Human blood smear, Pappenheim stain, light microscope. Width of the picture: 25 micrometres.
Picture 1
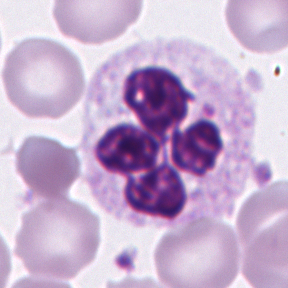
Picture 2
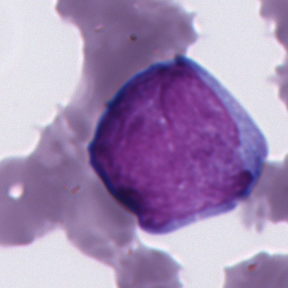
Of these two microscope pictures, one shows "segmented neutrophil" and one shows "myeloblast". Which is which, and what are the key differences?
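Of the two, picture 2 holds the myeloblast and picture 1 the segmented neutrophil. Their nuclei differ first: the segmented neutrophil's nucleus is divided into four separate lobes arranged roughly in a cross around the centre, with dark purple, coarsely clumped chromatin, whereas the myeloblast's nucleus fills most of the cell.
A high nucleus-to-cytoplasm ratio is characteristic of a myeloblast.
The cytoplasm differs too: in the segmented neutrophil it is plentiful and pale pinkish-lilac, with fine lilac granules scattered through it, while in the myeloblast it is stained blue and shows neither granules nor vacuoles.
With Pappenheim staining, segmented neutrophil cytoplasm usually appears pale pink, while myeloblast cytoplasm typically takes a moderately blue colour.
The outlines contrast as well: round and smooth in the segmented neutrophil, angular in the myeloblast, with fairly straight sides meeting at blunt corners. Pale violet non-nucleated cells press against the myeloblast on several sides.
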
